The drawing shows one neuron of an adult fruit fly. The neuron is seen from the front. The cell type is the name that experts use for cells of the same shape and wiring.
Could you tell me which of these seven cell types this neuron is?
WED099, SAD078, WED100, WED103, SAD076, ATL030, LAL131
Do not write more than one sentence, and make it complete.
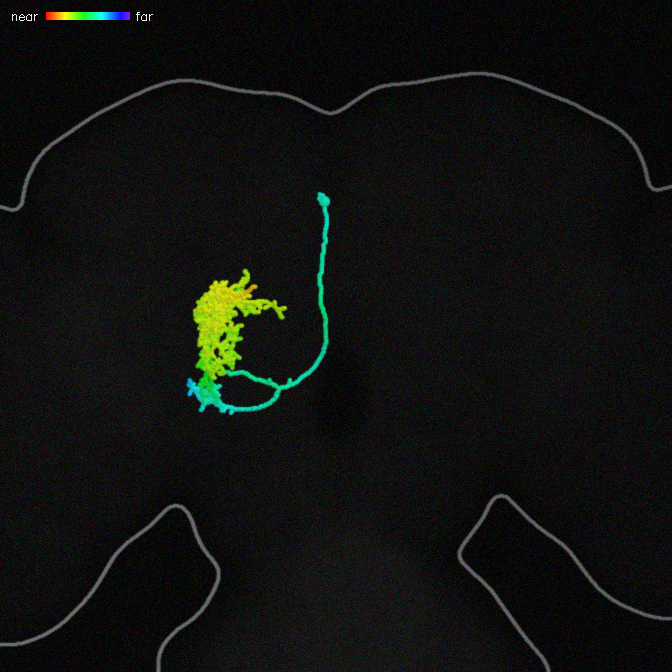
The neuron is of cell type LAL131.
